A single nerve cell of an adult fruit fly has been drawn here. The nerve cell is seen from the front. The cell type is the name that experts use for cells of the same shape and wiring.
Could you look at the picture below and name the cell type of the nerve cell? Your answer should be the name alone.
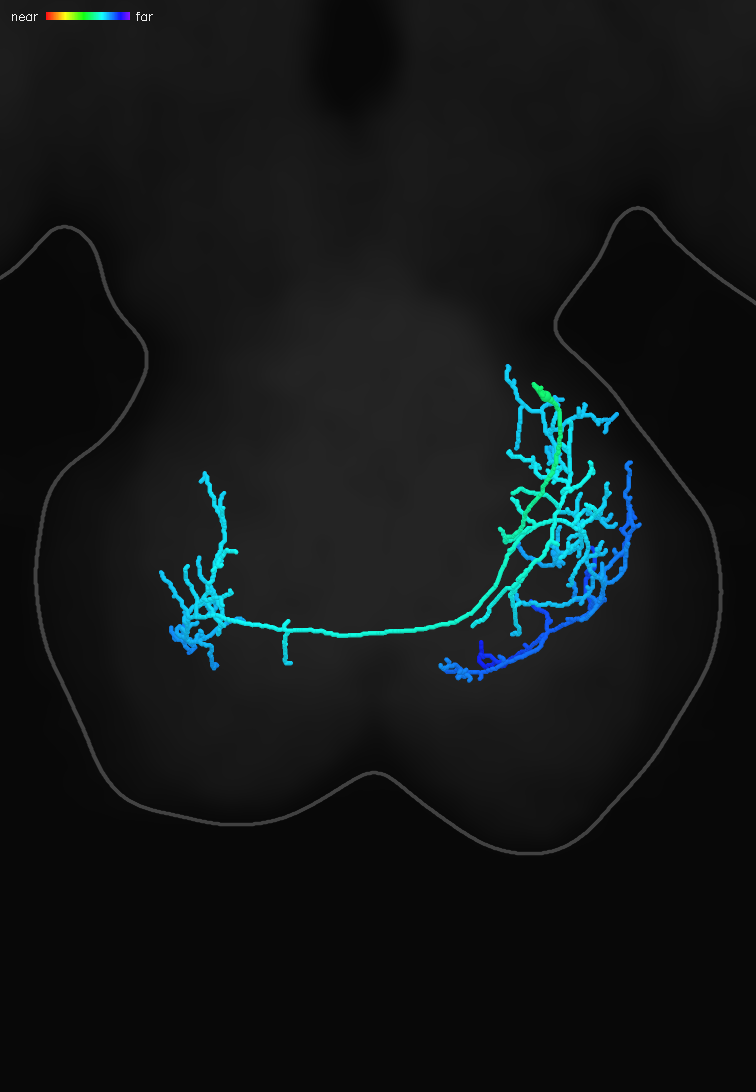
IN01A042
